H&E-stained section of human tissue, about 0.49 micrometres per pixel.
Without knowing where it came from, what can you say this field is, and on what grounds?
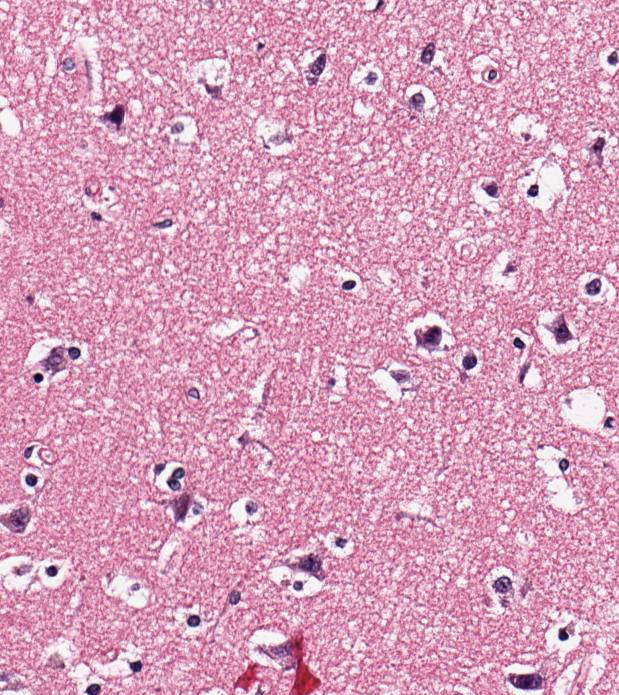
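I'd call this cerebral cortex. Cells lie singly, fairly evenly spread through a pink fibrillary background, not layered or grouped into units.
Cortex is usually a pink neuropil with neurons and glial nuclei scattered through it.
Several larger cells, like one in the upper right, have a pale round nucleus with a single dark nucleolus.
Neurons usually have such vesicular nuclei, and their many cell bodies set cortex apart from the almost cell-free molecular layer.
A small vessel at the bottom centre edge holds bright red erythrocytes; I see no epithelium or glands anywhere.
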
